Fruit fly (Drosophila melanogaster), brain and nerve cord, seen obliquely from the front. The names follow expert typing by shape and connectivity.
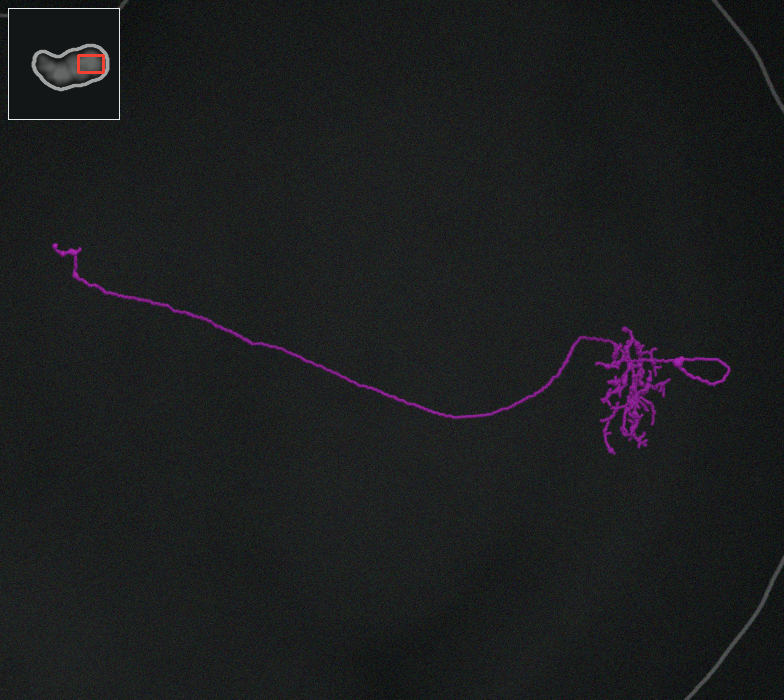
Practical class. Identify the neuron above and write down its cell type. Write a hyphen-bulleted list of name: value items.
- cell type: MeVP6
